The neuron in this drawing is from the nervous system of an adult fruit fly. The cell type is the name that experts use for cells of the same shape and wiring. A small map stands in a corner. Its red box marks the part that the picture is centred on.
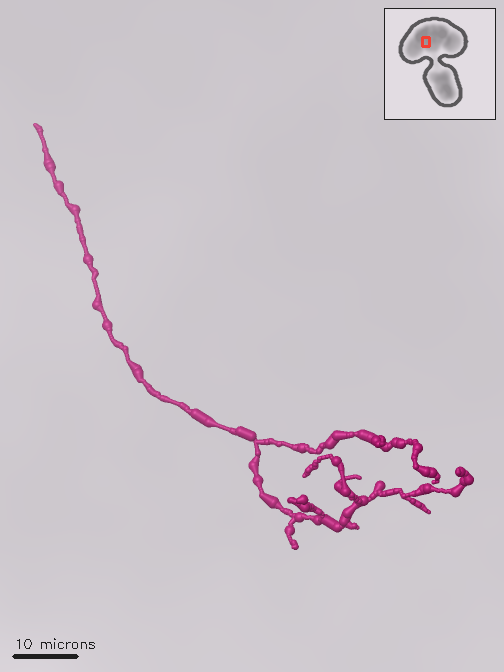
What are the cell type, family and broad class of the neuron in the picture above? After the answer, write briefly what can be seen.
It is of cell type JO-EV5. Its family is called class mechanosensory. It is a sensory neuron entering the brain. It is in the brain and does not reach the nerve cord. From left to right in the picture it spans about 70 microns. It has a dozen or fewer branch ends.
